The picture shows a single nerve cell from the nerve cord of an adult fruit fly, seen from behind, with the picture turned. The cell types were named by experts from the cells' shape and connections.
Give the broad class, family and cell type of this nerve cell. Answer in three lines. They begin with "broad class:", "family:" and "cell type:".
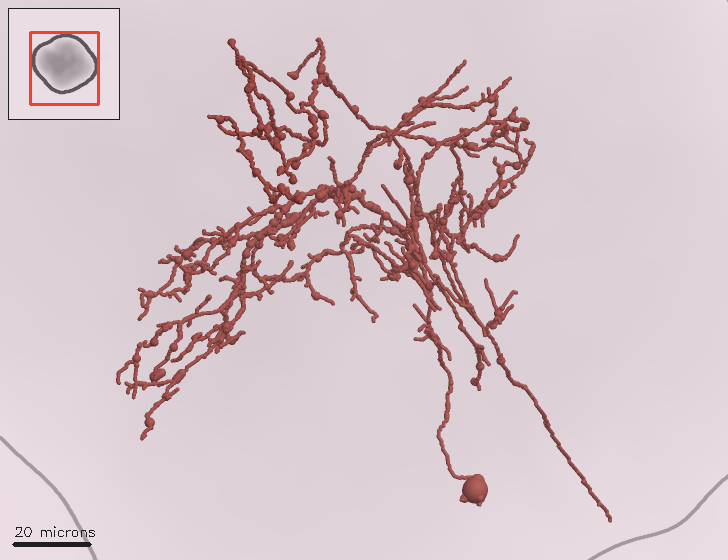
broad class: ascending neuron
family: hemilineage 09B
cell type: AN09B035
